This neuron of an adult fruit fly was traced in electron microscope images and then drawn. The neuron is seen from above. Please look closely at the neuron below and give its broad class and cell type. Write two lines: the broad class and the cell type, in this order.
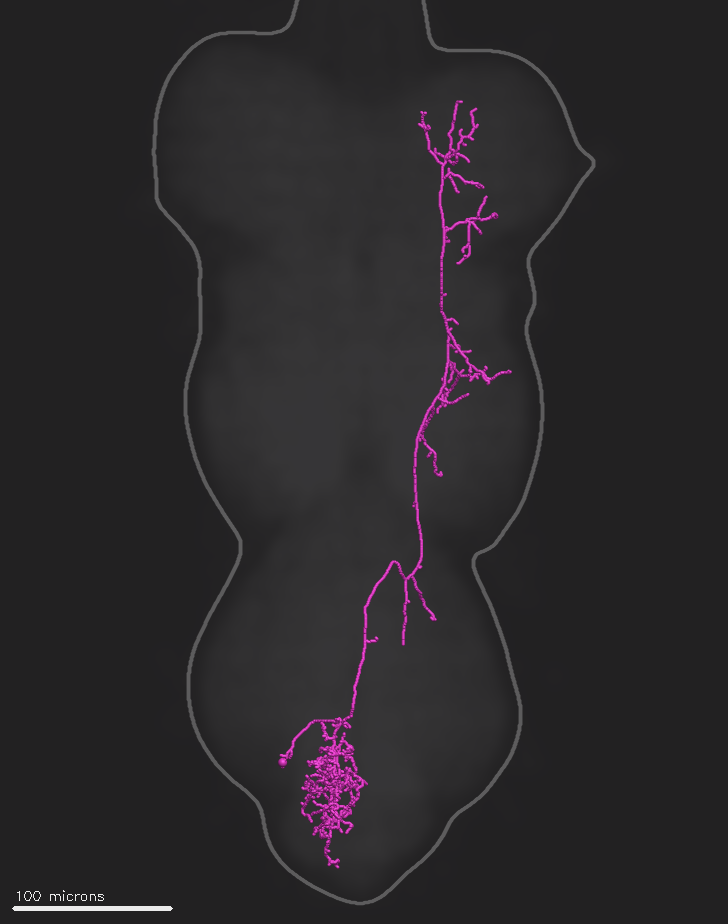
nerve-cord intrinsic neuron
INXXX161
